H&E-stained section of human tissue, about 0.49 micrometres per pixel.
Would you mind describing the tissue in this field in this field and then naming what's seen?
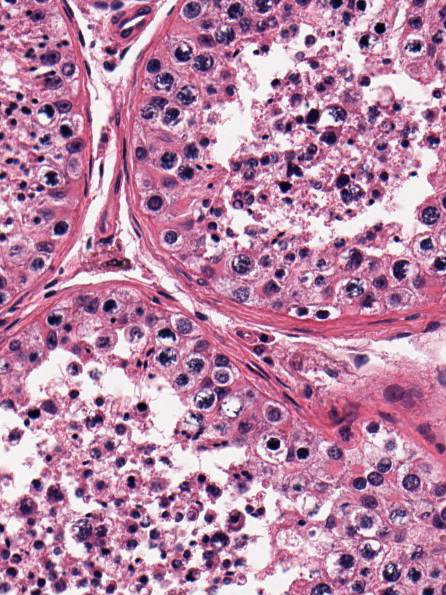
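First, thin pink fibres with flattened, elongated nuclei bound each tubule. Next, a many-layered epithelium lines them. Middle layers hold large cells with big round nuclei of coarse, clumped chromatin. Last, small cells with dark, dense nuclei crowd the inner layers. This is testis.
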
